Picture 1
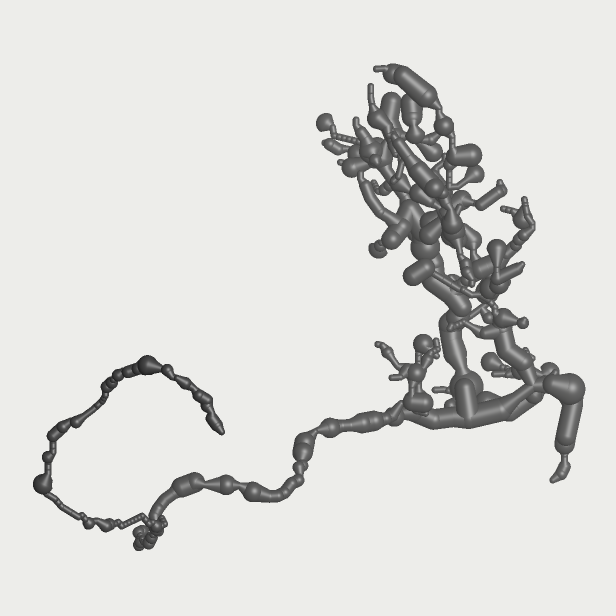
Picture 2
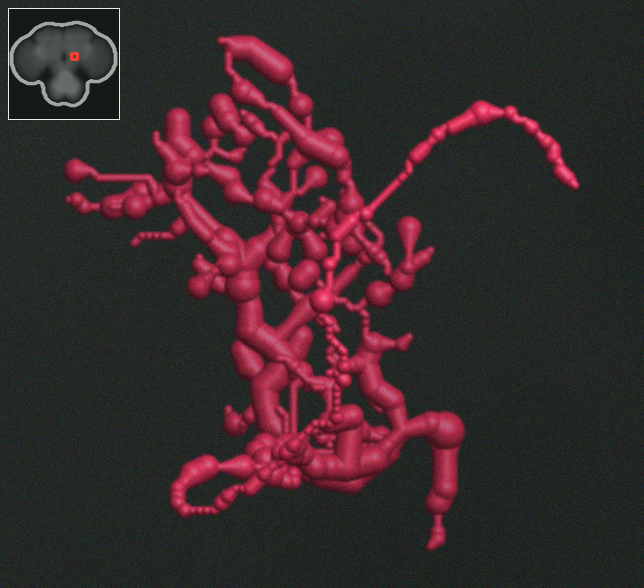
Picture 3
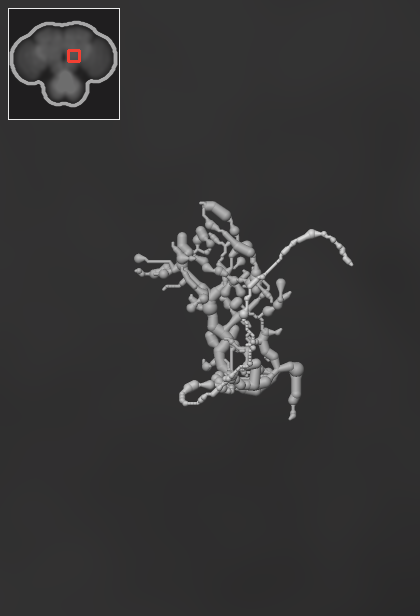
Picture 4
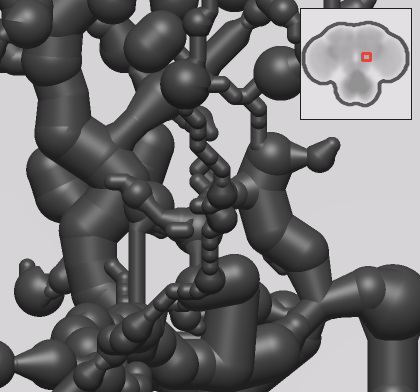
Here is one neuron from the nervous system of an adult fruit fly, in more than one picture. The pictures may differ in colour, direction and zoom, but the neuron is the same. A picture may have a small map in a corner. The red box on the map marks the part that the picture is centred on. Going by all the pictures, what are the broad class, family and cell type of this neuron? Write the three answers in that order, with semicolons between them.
sensory neuron entering the brain; class thermosensory; TRN_VP3a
